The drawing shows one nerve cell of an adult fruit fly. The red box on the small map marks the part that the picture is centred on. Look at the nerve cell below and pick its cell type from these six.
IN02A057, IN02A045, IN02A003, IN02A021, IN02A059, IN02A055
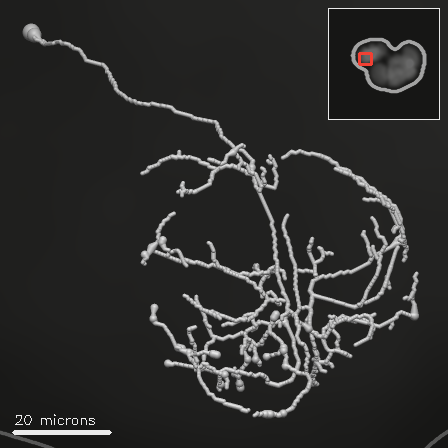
IN02A059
